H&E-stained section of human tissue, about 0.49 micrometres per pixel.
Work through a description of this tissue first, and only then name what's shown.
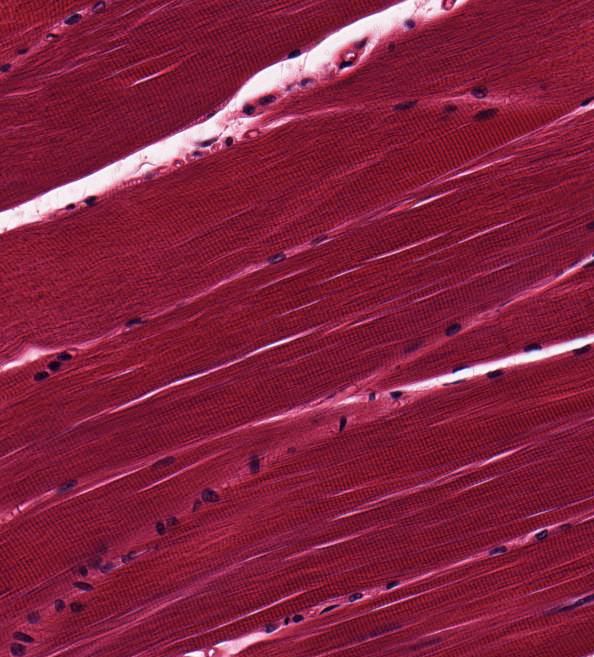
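Long, unbranched muscle fibres lie parallel, running diagonally from lower left to upper right the full length of the field. Their cytoplasm stains a deep red, and dark, elongated nuclei sit at the fibre edges. This is skeletal muscle.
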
